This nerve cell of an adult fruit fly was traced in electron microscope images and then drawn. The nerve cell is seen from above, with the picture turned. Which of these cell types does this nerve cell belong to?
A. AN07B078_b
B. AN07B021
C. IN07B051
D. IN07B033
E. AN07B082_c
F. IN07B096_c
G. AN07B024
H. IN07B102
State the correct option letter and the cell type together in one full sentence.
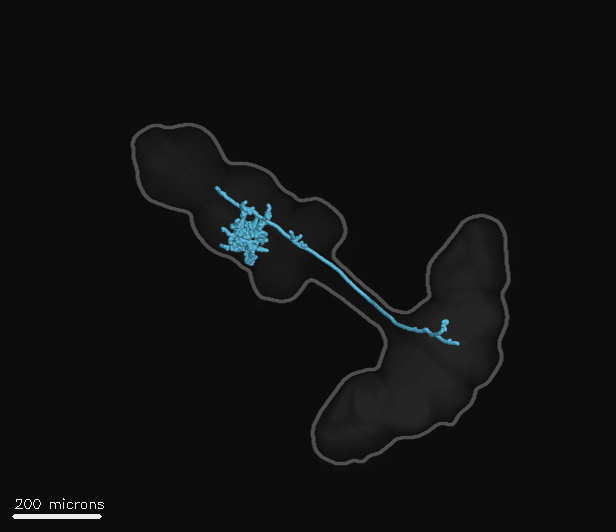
What the nerve cell is, by cell type, is AN07B024, option G.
